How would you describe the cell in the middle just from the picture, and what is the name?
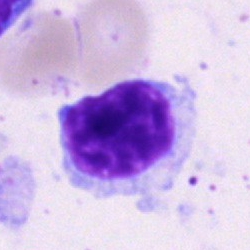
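The nucleus occupies most of the cell. The cytoplasm is pale blue and shows no distinct granules. Along the right and lower margins, the edge is ragged and bears small projections. This is a lymphocyte.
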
